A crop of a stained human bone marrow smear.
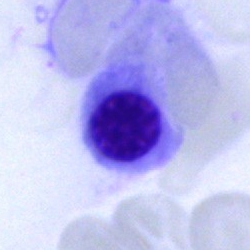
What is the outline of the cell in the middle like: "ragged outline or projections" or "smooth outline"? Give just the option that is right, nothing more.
Smooth outline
